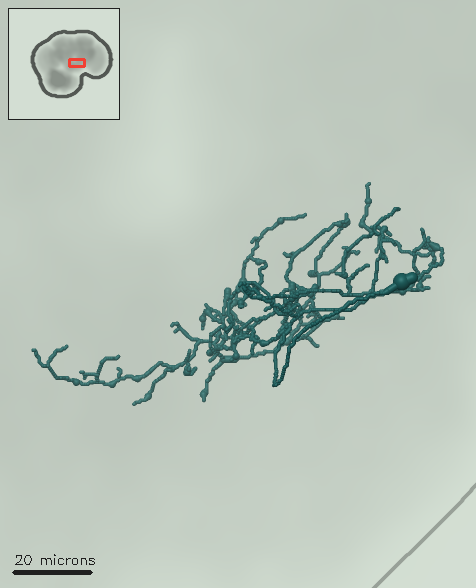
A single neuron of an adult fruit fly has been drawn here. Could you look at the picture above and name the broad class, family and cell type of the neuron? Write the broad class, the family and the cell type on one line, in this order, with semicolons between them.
central-brain intrinsic neuron; hemilineage TRdm; GNG354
